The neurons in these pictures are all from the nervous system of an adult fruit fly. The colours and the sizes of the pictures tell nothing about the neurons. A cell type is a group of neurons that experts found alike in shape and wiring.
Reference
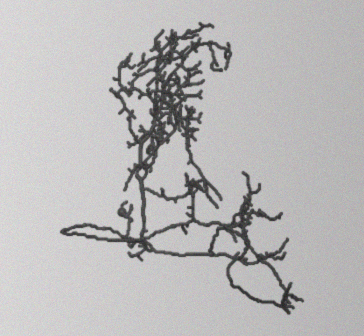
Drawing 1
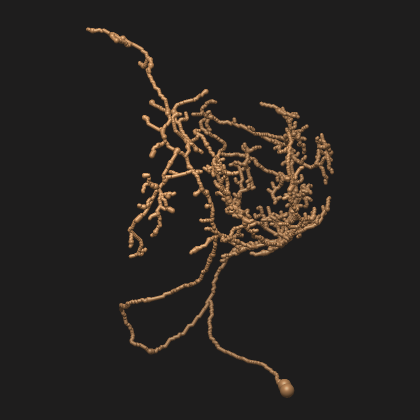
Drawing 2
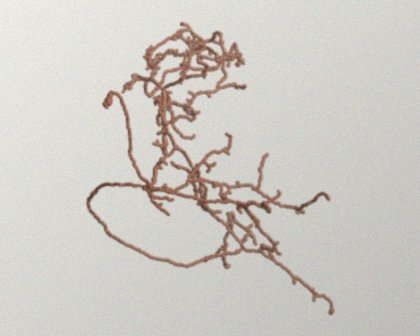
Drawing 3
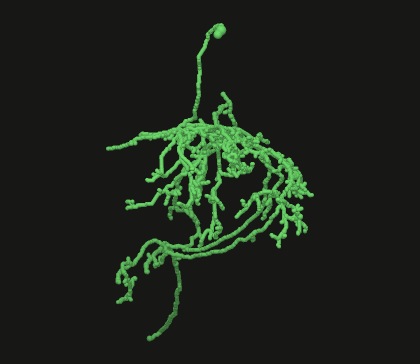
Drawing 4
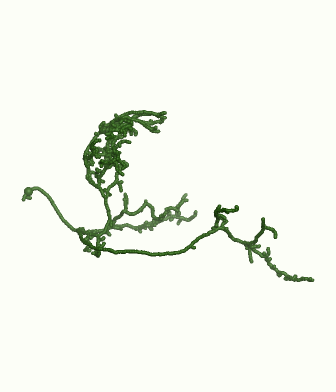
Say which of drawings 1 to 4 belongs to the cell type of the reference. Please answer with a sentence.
Drawing 4 is of the same cell type.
